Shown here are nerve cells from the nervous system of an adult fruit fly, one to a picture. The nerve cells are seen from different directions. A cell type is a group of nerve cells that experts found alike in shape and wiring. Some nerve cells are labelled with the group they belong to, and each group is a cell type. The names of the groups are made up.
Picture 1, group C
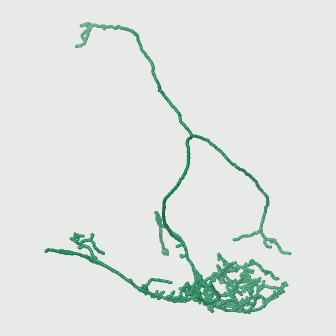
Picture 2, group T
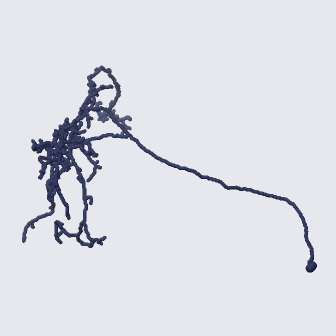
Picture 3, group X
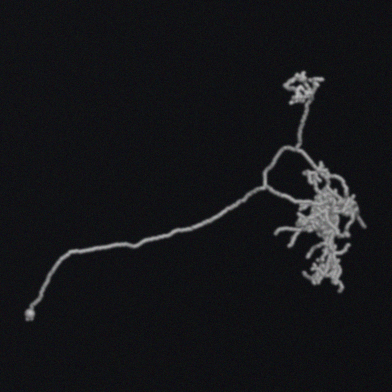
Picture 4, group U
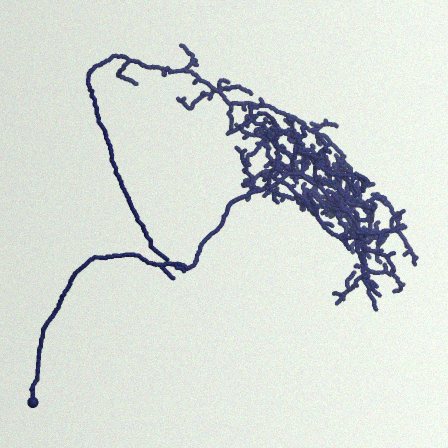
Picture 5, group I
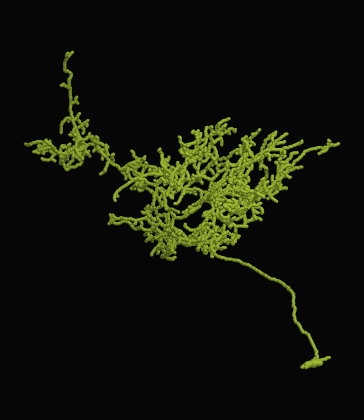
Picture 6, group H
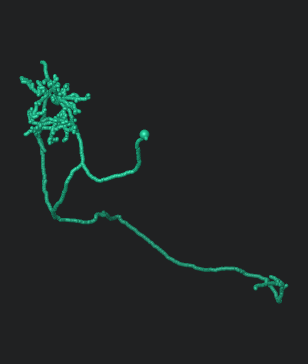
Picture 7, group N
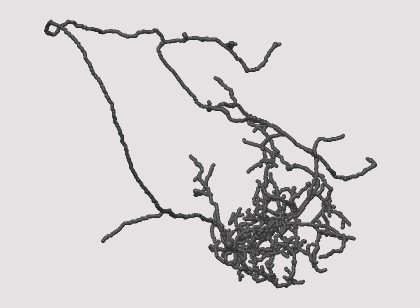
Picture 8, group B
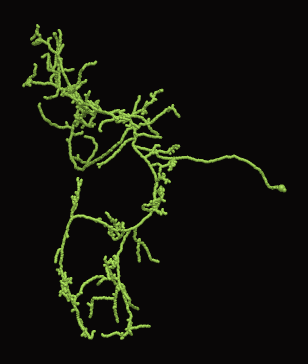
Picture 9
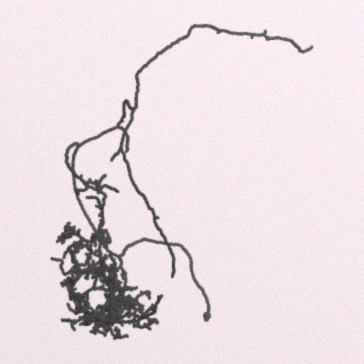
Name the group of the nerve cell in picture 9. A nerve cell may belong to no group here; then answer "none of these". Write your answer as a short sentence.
It belongs to group H.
